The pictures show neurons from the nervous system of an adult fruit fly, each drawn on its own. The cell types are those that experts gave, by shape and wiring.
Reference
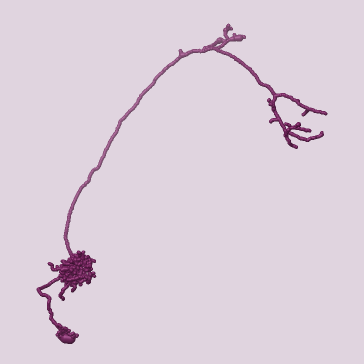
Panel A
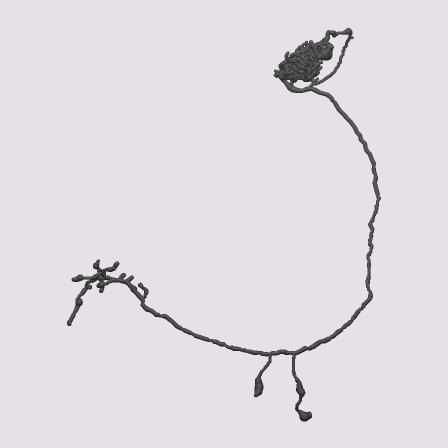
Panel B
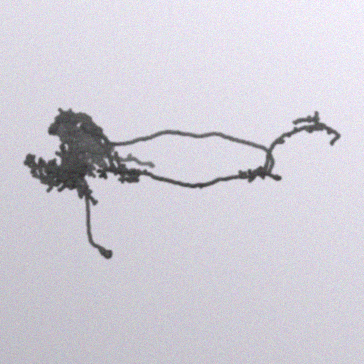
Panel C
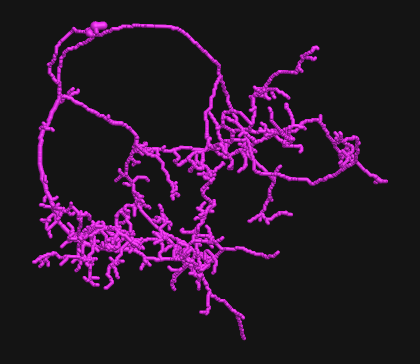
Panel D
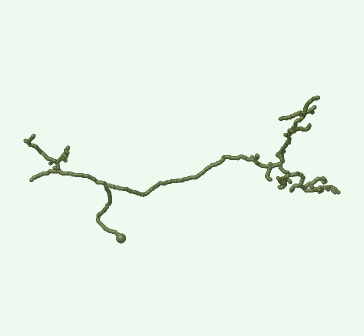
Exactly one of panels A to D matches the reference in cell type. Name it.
A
